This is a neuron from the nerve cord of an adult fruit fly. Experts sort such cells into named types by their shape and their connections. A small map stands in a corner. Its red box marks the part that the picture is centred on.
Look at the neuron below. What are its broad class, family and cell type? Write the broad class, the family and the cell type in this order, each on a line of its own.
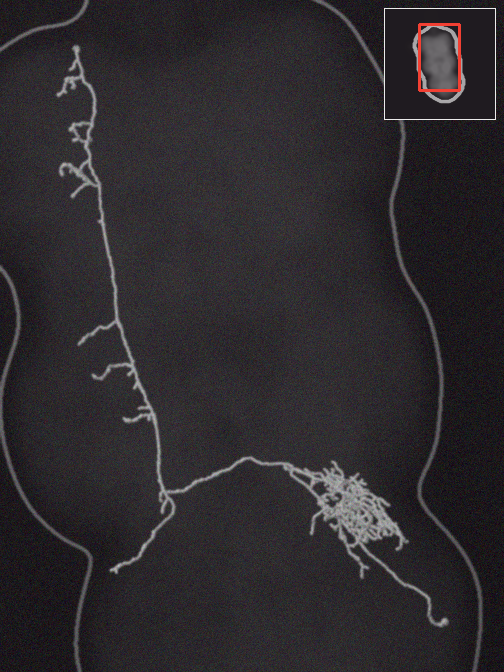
nerve-cord intrinsic neuron
hemilineage 08B
IN08B058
